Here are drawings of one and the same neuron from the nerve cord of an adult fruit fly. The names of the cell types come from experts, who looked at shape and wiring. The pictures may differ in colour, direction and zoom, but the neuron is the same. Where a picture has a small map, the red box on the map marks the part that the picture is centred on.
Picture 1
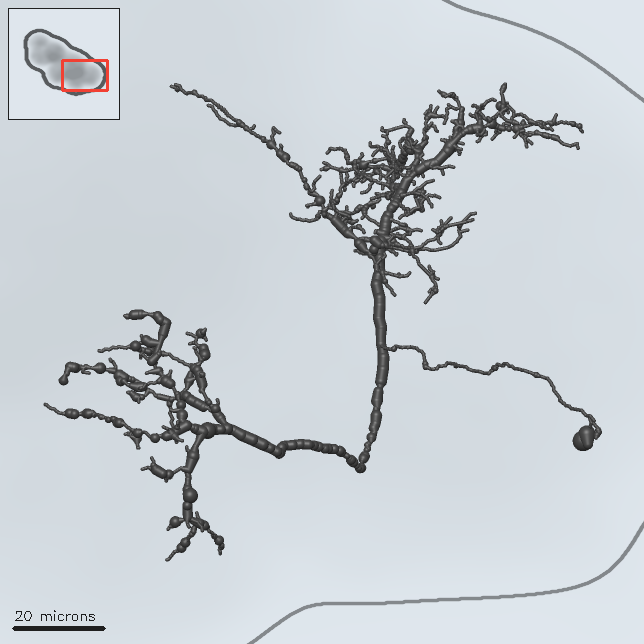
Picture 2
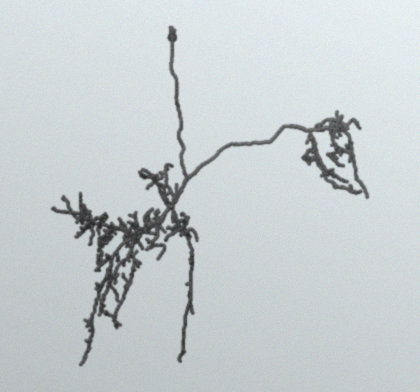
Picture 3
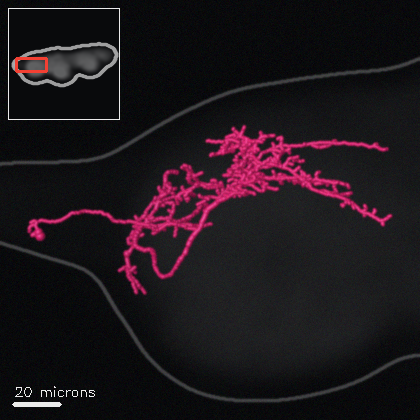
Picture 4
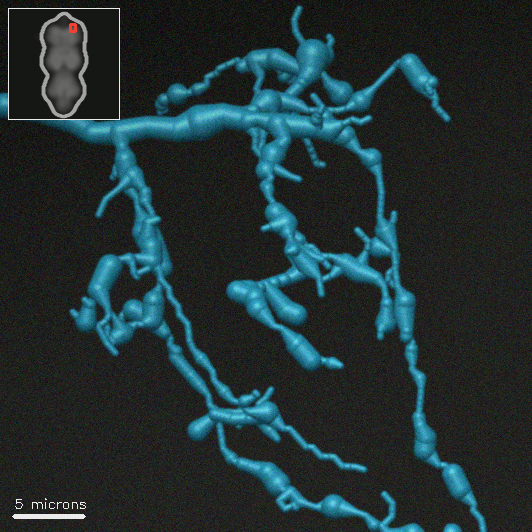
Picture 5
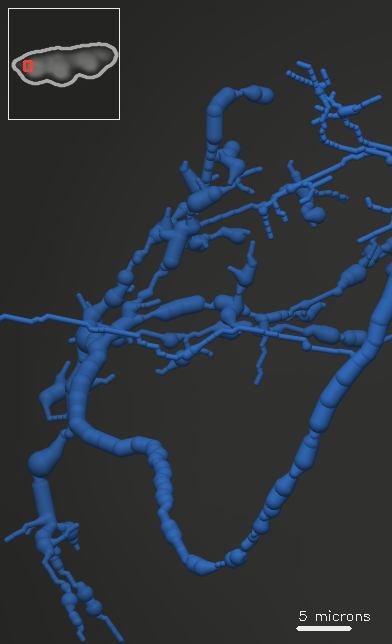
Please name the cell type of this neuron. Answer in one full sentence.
The cell type carried by this neuron is IN01A038.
